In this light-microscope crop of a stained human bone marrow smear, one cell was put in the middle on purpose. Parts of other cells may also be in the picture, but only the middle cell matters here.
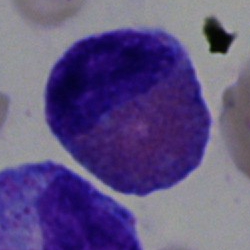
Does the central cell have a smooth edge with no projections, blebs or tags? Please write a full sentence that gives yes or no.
Yes, neither ragged parts nor projections, blebs or tags mark the edge of the cell.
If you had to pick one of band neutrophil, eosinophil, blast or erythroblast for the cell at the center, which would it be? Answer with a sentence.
For this crop, the central cell is an eosinophil.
